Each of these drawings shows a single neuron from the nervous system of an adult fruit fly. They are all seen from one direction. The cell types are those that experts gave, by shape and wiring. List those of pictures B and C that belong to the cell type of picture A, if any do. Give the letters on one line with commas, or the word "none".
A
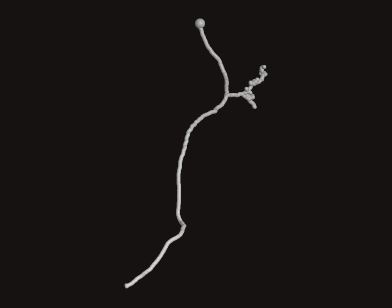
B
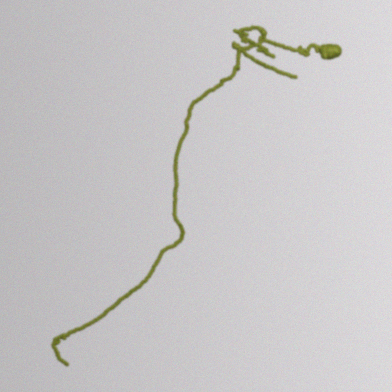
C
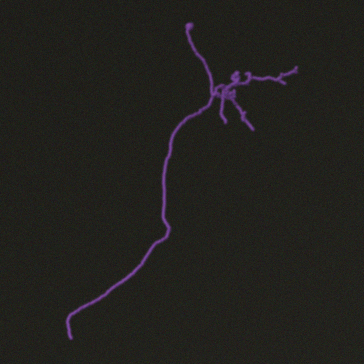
C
